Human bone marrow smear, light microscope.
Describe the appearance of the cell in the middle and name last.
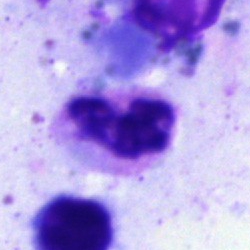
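The outline of the cell is oval, wider than it is tall. Its chromatin is dark purple and coarsely clumped, and no nucleoli are visible in the nucleus. The widest rim of cytoplasm lies below and to the left of the nucleus. The cell is a segmented neutrophil.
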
